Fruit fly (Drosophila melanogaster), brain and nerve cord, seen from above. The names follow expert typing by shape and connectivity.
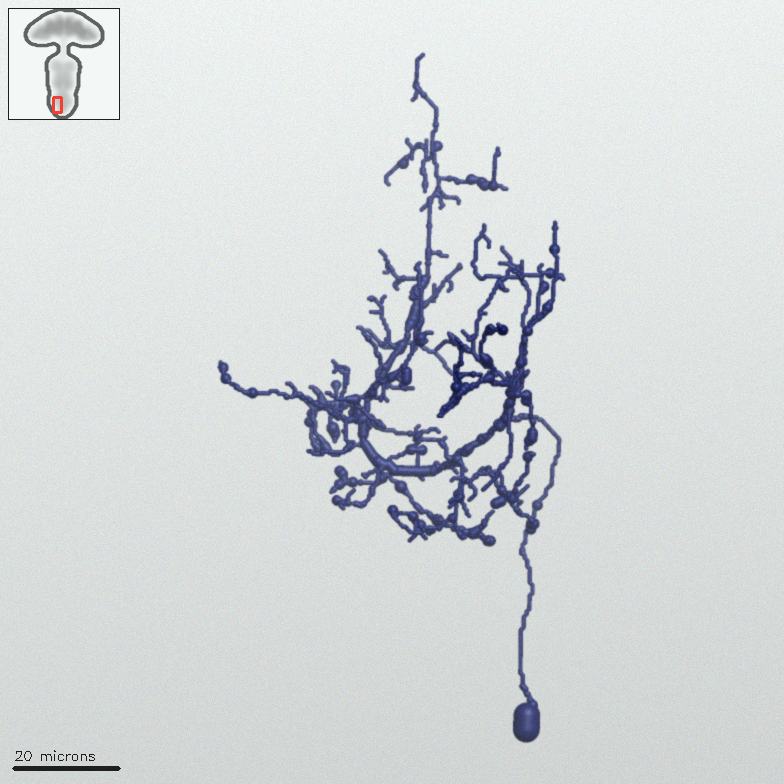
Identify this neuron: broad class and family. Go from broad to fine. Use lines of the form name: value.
broad class: nerve-cord intrinsic neuron
family: hemilineage 01B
